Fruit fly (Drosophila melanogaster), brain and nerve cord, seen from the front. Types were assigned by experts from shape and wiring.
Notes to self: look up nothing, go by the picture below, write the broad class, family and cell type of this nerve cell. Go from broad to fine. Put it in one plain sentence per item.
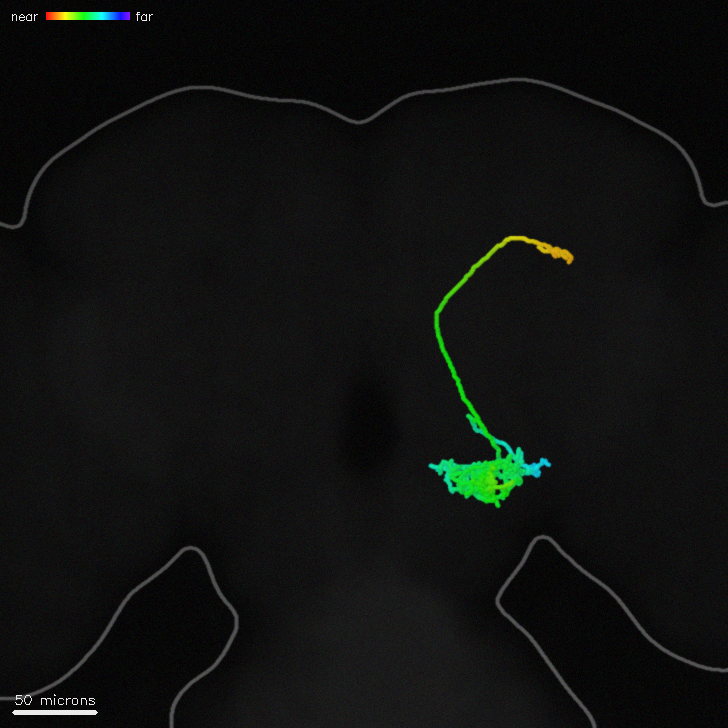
A central-brain intrinsic neuron of hemilineage WEDd1, type SAD004.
